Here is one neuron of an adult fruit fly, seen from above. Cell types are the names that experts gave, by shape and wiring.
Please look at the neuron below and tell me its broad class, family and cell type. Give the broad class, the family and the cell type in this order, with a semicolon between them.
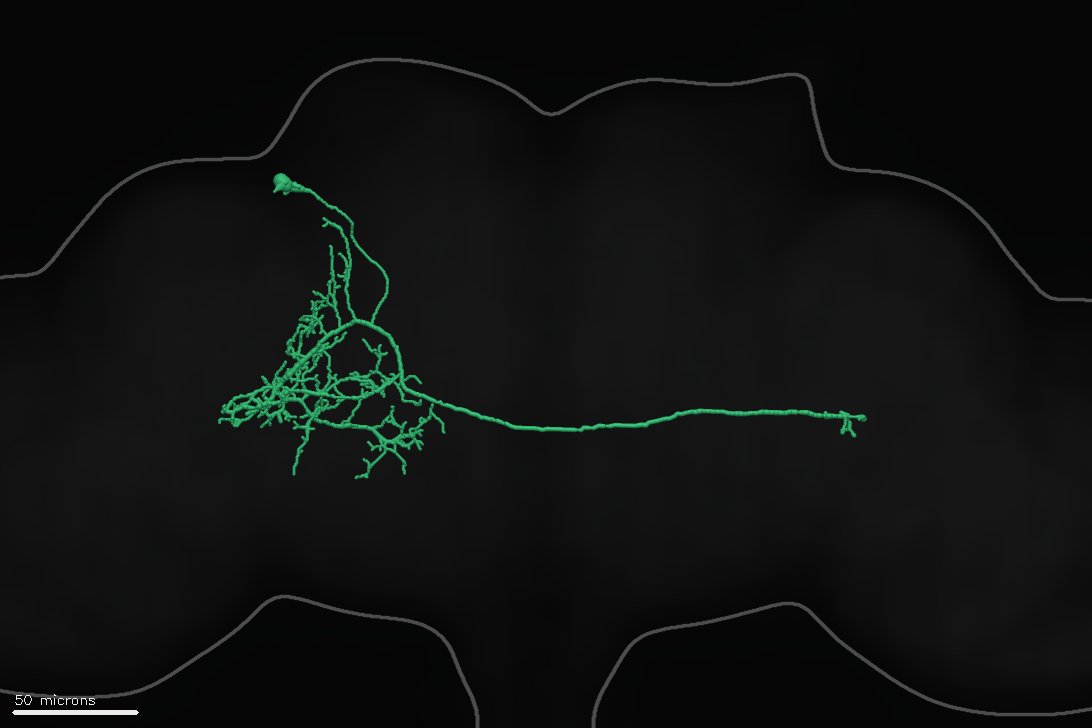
central-brain intrinsic neuron; hemilineage ALl1_ventral; SAD052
